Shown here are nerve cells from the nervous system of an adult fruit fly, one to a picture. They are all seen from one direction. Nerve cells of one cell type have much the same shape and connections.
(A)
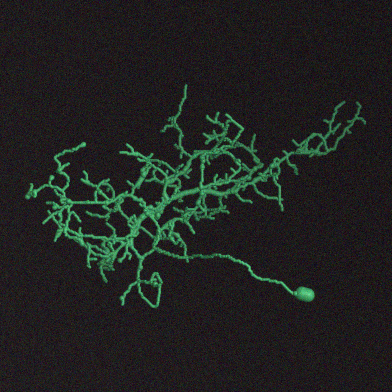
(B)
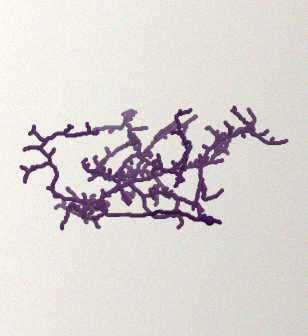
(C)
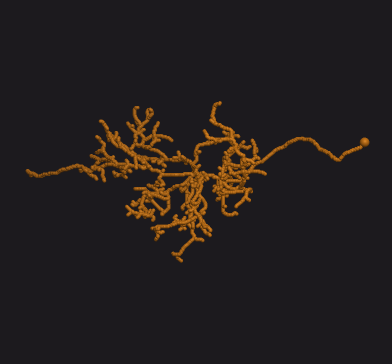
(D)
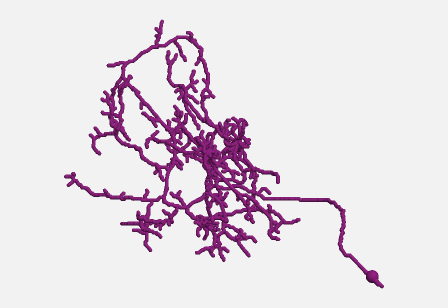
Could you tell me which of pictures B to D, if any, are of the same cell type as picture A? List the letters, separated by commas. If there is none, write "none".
B, C, D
